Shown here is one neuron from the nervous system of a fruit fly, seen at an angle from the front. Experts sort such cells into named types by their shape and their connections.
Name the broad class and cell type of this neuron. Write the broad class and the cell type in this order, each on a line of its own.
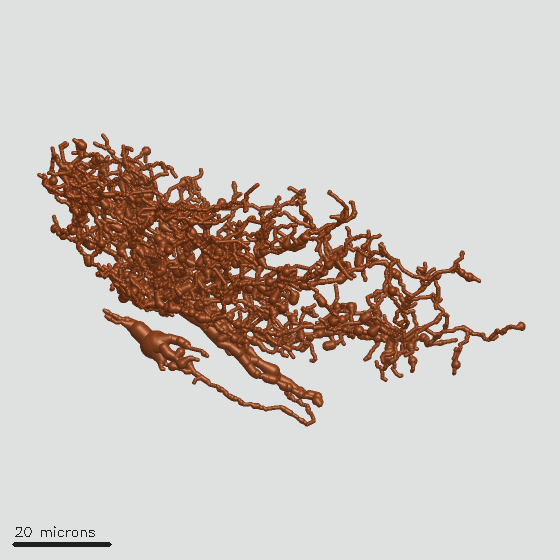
central-brain intrinsic neuron
GNG140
